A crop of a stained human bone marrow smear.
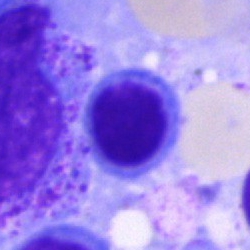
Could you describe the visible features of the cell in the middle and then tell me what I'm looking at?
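Item one, staining: the chromatin is a deep, dark purple throughout the nucleus. Item two: no nucleolus is visible. Item three: the nucleus occupies most of the cell, leaving just a narrow rim of cytoplasm. Item four: that cytoplasm has no granules. This is an erythroblast.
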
